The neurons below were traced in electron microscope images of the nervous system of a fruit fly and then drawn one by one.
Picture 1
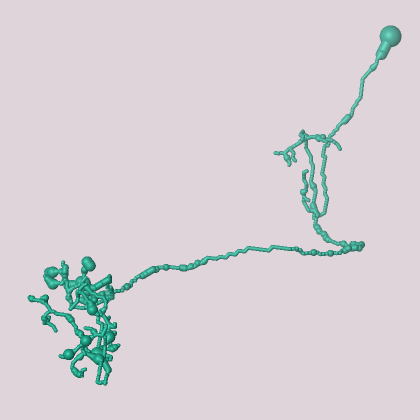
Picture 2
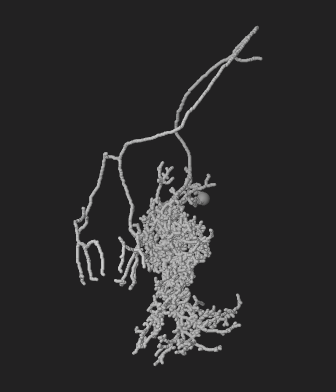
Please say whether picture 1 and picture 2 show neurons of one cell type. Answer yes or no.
no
